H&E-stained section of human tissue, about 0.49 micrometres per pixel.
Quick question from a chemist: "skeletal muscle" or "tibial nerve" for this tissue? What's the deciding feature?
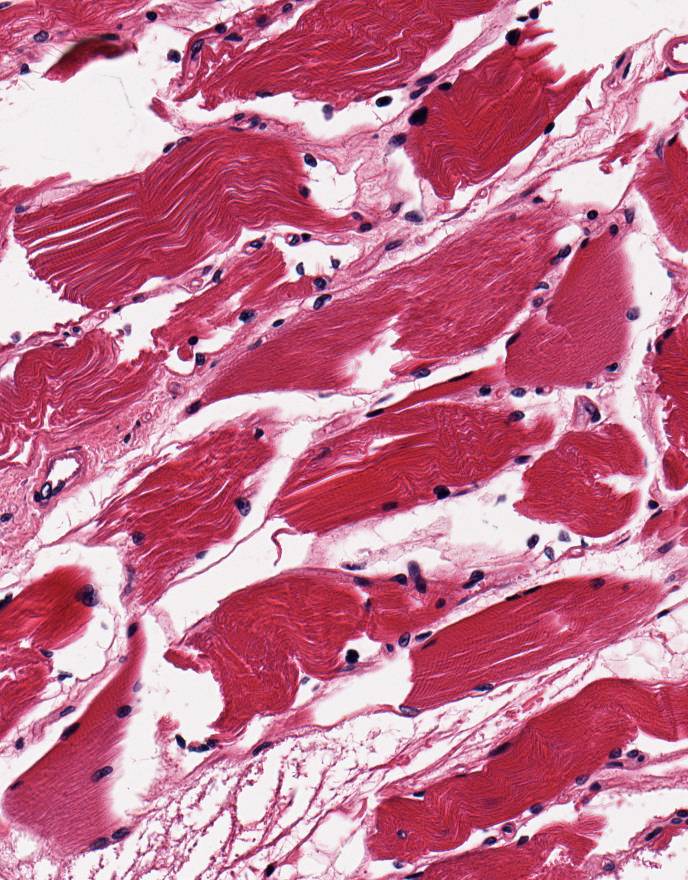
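This is skeletal muscle rather than tibial nerve. Look closely: many fibres show fine transverse cross-striations, and their small dark nuclei lie at the edges, not the centres.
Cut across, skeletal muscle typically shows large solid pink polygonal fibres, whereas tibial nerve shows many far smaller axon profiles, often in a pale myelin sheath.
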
